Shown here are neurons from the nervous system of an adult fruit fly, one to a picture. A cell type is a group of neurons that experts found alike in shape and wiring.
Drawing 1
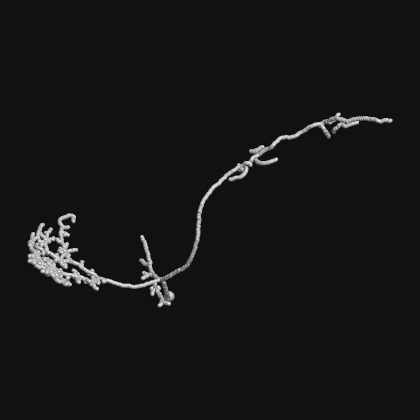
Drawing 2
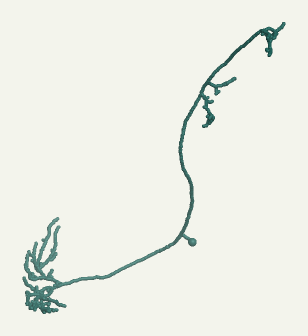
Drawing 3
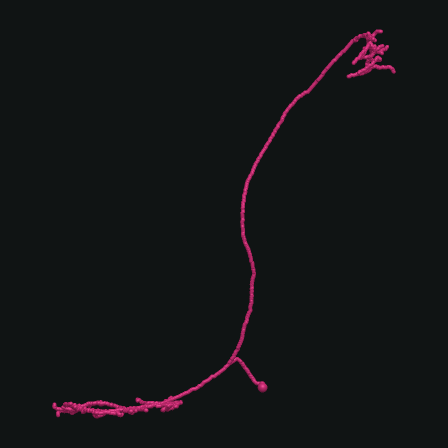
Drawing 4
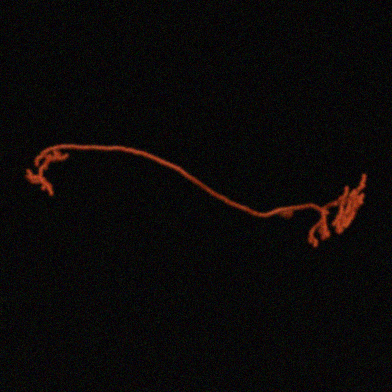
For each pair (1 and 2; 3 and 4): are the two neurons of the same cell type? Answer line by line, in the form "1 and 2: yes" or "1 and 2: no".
1 and 2: no
3 and 4: yes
